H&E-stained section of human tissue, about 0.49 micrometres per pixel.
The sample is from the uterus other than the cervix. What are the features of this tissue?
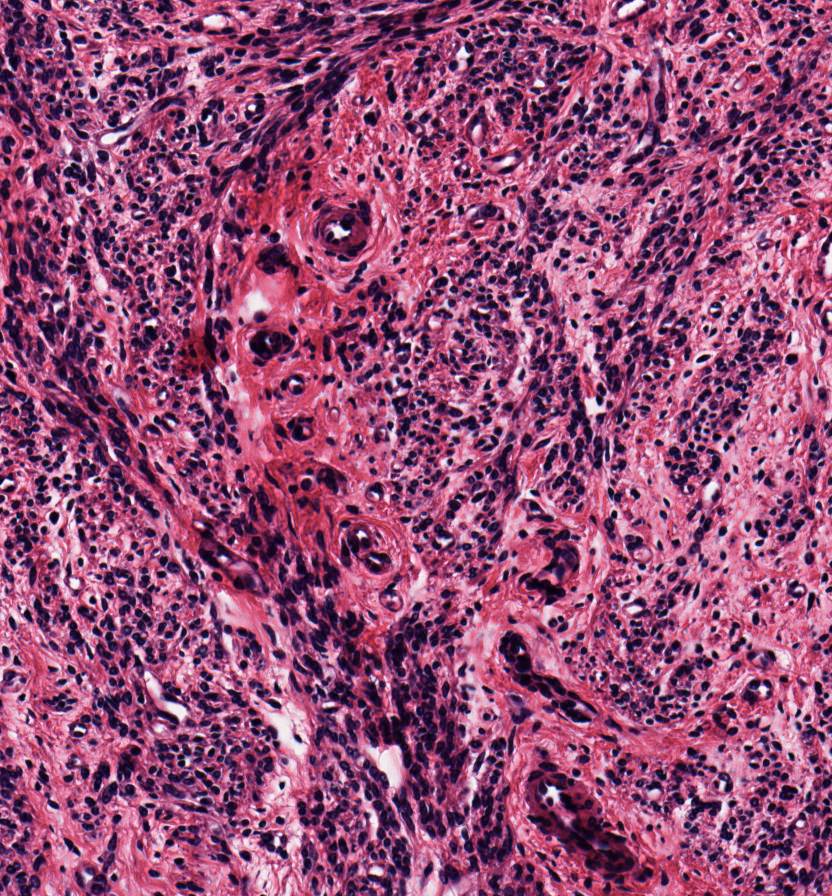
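Small white slit-like spaces are scattered among the cells. Gland lumens and mucin are absent from the field, as are fat cells.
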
